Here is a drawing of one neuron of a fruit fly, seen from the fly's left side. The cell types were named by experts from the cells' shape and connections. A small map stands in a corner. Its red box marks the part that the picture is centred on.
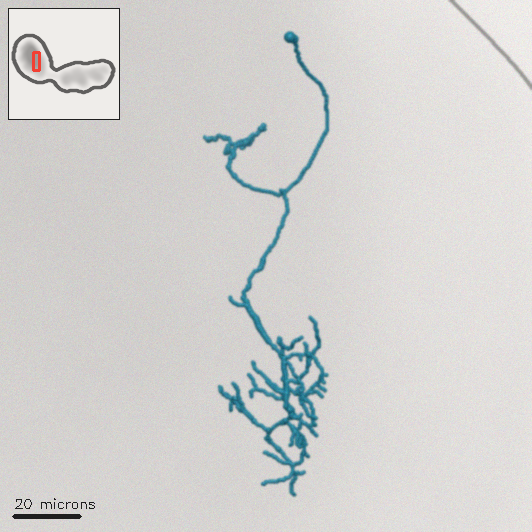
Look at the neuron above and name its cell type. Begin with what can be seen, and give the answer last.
Its cell body lies at the top of the picture. From top to bottom in the picture it spans about 140 microns. Its broad class is visual projection neuron. It is of cell type LC22.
